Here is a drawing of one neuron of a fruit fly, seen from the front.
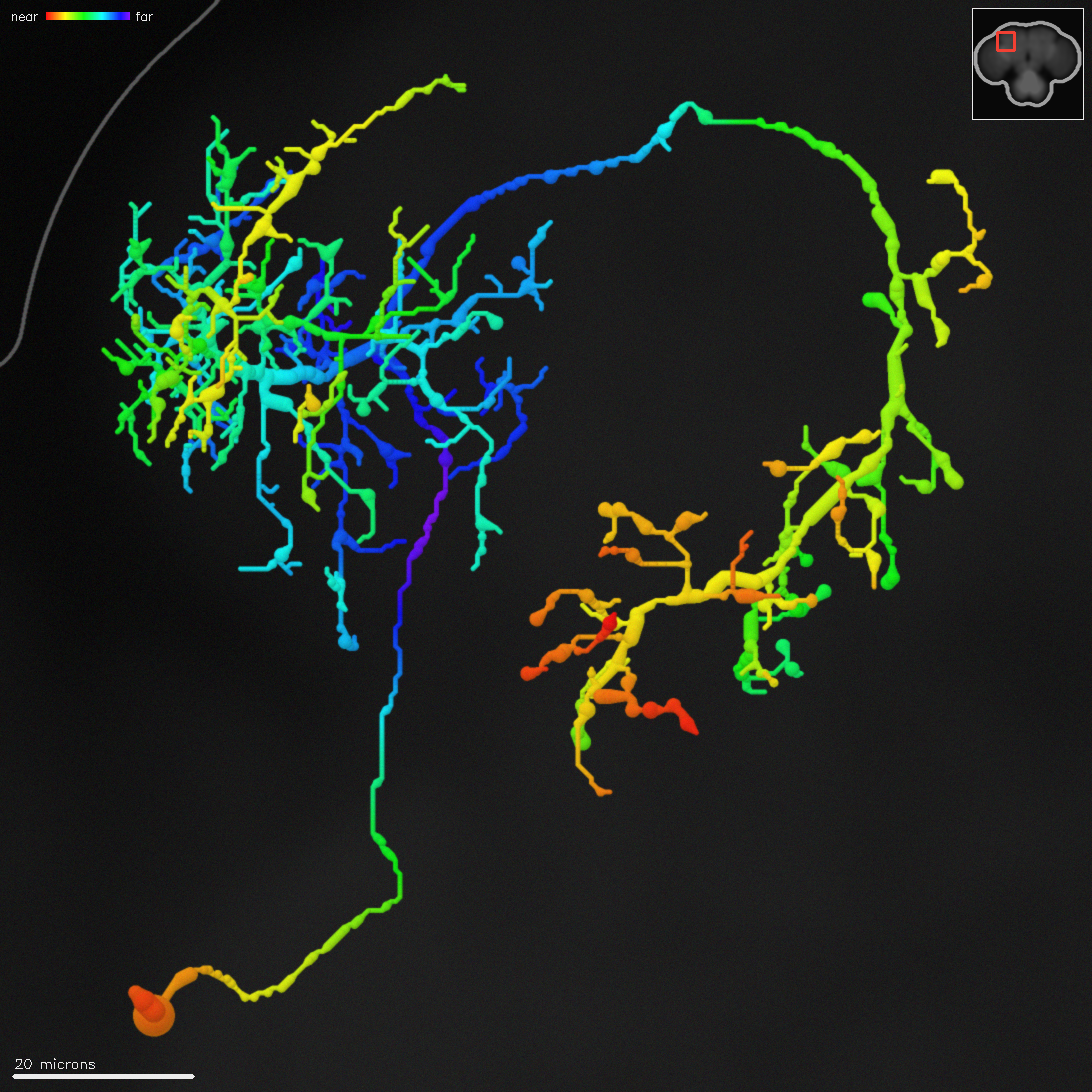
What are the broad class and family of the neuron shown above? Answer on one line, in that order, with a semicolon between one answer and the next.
central-brain intrinsic neuron; hemilineage LHl3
